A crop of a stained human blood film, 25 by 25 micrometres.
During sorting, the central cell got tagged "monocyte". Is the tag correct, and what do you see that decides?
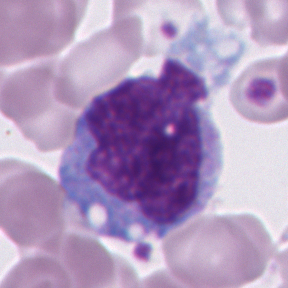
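The nucleus has an irregular outline, with a squarish lobe jutting up at its top, and measures about 14 by 11 micrometres. A tiny bright white dot shows near its middle. A few clear round vacuoles lie in the cytoplasm at the lower left, and no distinct granules are seen. Pale bluish ragged material extends out from the top right of the cell, and a small purple fragment lies just below its lower edge.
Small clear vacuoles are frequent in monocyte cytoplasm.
Weighed against hairy cell, the vacuoles are the feature that speaks for monocyte. The name monocyte fits.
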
